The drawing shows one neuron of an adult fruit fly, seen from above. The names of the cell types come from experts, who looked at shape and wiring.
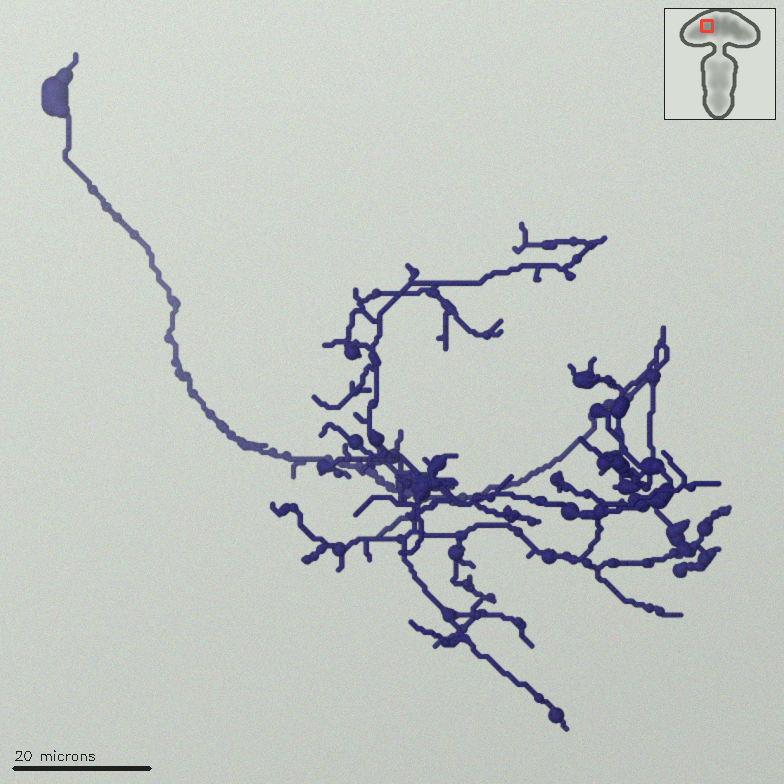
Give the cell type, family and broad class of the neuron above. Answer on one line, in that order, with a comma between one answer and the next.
CB4123, hemilineage SLPal3_and_SLPal4_dorsal, central-brain intrinsic neuron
